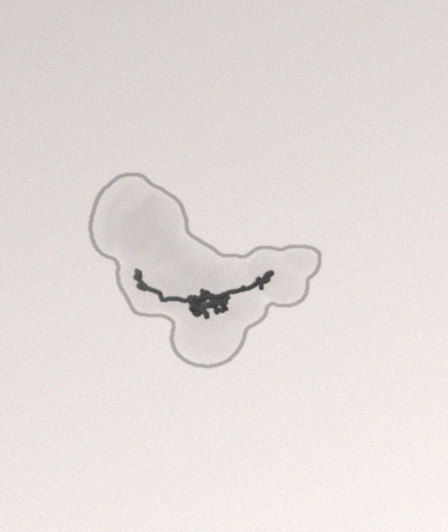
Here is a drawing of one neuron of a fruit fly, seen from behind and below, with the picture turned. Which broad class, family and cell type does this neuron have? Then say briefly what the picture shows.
It is an ascending neuron. Its family is hemilineage 09B. Its cell type is AN09B040. As drawn here it is more than twice as wide as it is tall.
